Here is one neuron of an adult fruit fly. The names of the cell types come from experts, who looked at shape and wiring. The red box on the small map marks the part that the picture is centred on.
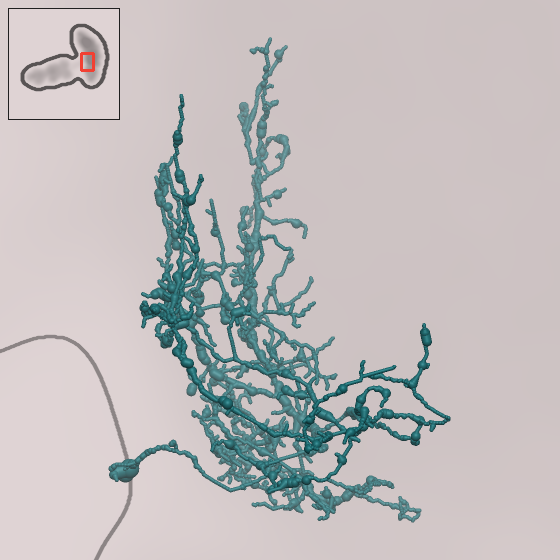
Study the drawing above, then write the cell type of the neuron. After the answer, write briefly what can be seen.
It is of cell type PLP149. Its broad class is central-brain intrinsic neuron. It is in the brain and does not reach the nerve cord. As drawn here it is taller than it is wide.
